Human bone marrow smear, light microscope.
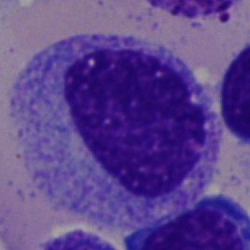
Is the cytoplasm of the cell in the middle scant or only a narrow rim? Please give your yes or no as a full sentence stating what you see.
No, it is abundant cytoplasm that surrounds its nucleus.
